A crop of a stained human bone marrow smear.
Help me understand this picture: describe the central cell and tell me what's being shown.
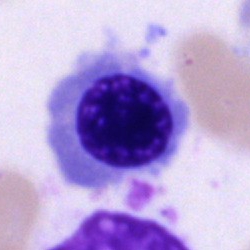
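First, the outline: irregular, with small scalloped bulges around the edge. Next, the chromatin, which is dark and coarsely clumped, with small paler spots between the clumps. Its cytoplasmic rim is broader on the left of the nucleus than on the right, and no granules are seen in it. The cell is an erythroblast.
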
